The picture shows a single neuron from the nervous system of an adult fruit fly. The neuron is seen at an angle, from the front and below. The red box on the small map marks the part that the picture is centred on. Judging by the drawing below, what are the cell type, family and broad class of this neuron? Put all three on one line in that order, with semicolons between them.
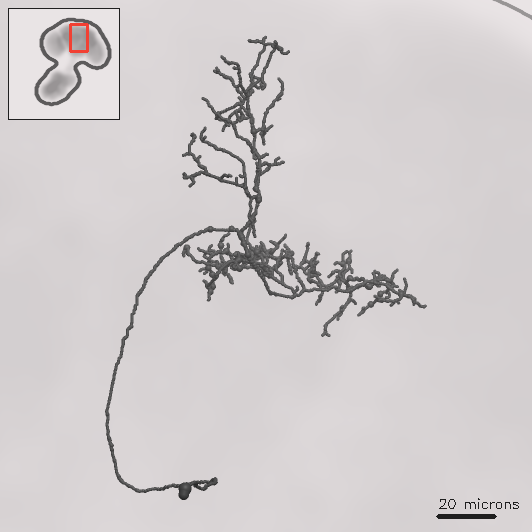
FB4A_b; hemilineage LALv1_dorsal; central-brain intrinsic neuron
